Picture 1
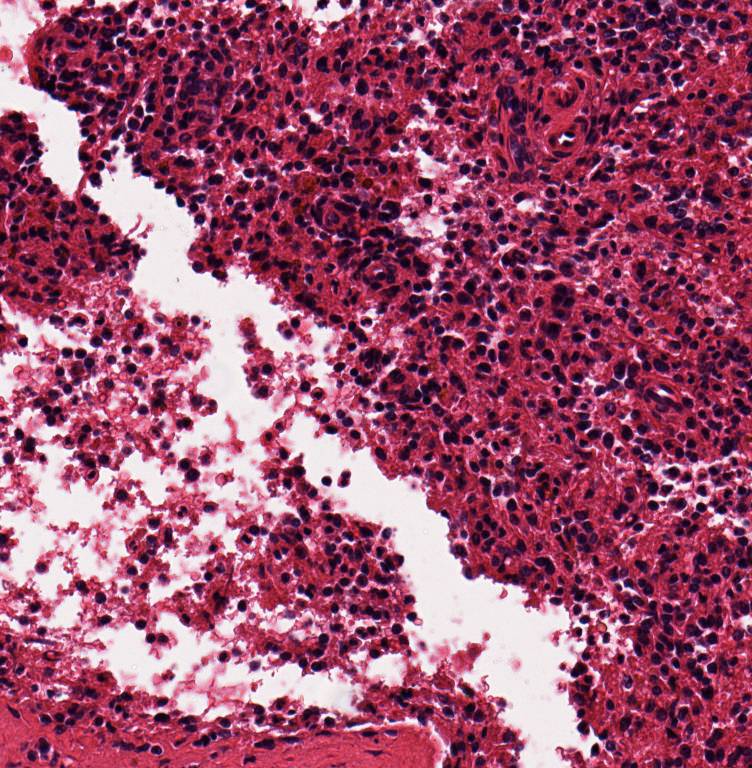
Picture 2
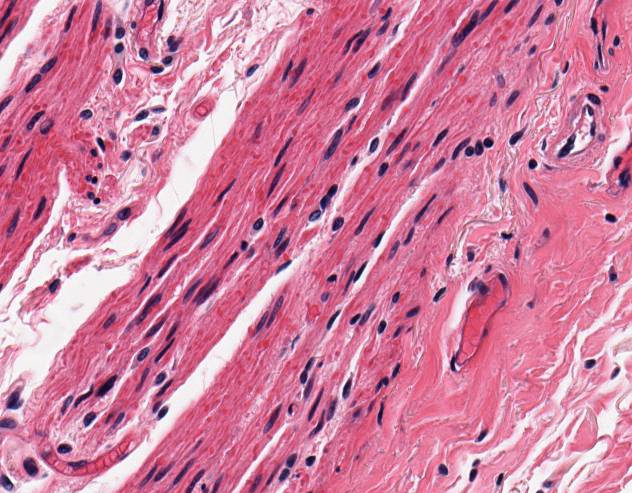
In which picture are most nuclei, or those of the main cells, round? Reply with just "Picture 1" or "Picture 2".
Picture 1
